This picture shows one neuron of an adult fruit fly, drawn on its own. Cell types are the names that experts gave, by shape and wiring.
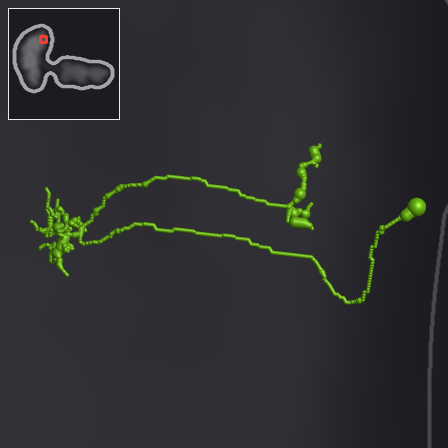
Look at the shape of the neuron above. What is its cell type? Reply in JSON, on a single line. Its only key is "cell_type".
{"cell_type": "T5d"}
